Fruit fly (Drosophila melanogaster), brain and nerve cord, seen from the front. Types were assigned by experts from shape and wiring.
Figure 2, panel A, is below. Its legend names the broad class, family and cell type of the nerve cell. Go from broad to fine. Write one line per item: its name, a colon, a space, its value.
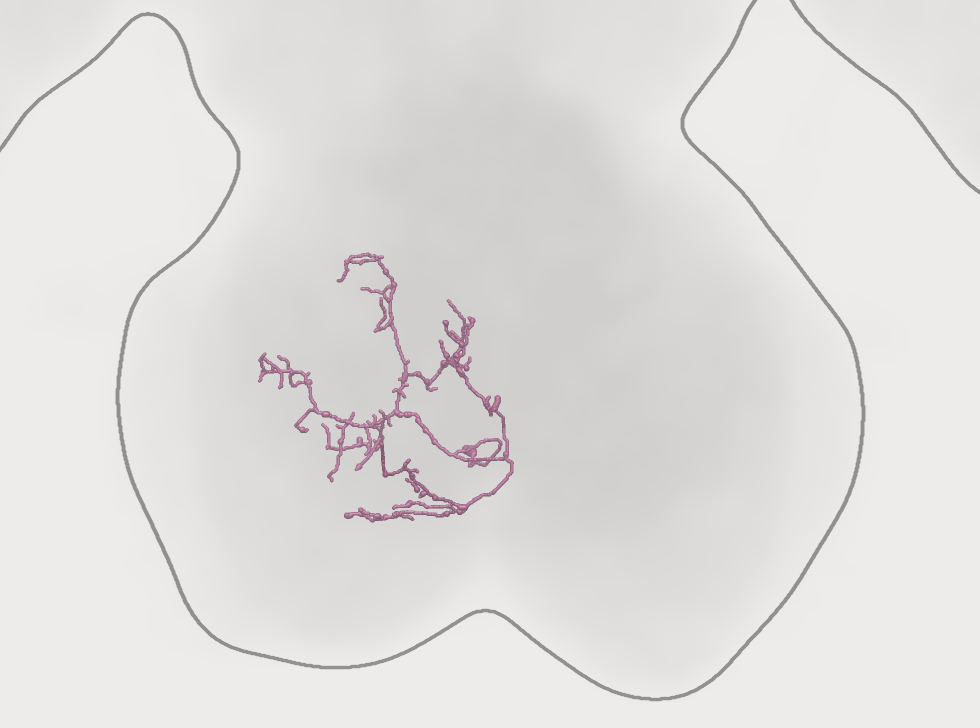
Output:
broad class: nerve-cord intrinsic neuron
family: hemilineage 01B
cell type: IN01B027_b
